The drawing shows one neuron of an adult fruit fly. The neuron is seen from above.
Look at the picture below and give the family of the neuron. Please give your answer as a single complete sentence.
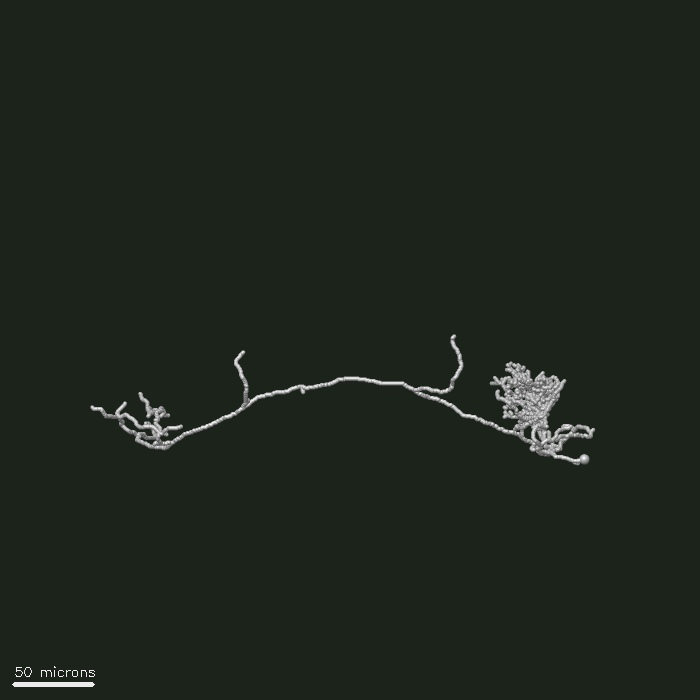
The neuron is assigned to family hemilineage LHp2.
